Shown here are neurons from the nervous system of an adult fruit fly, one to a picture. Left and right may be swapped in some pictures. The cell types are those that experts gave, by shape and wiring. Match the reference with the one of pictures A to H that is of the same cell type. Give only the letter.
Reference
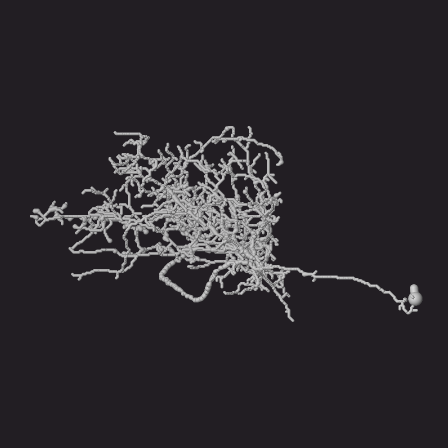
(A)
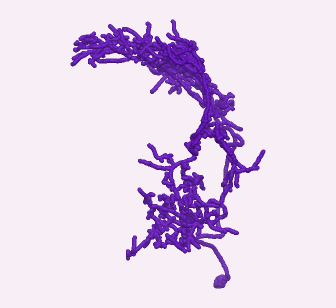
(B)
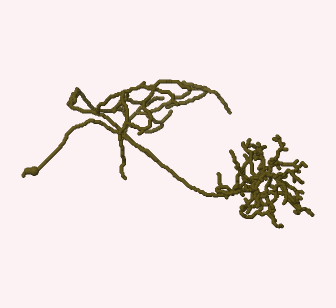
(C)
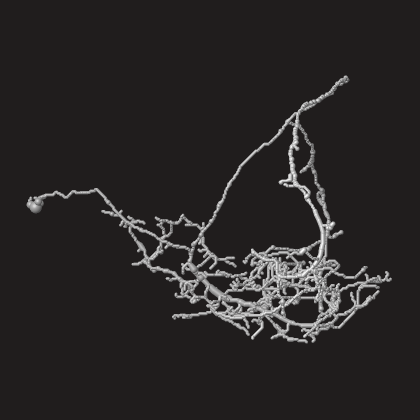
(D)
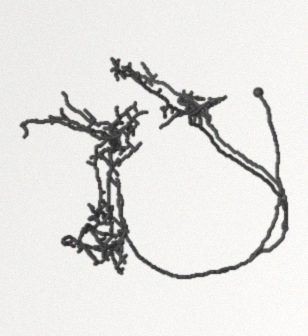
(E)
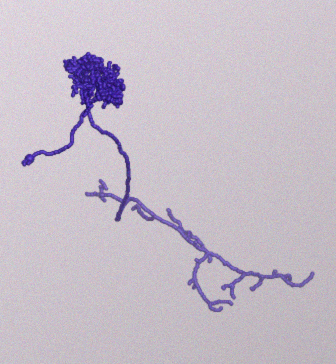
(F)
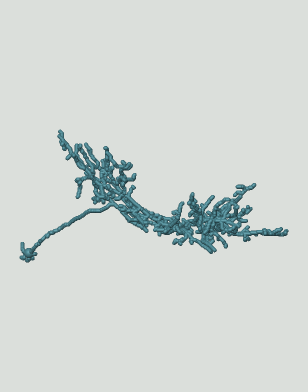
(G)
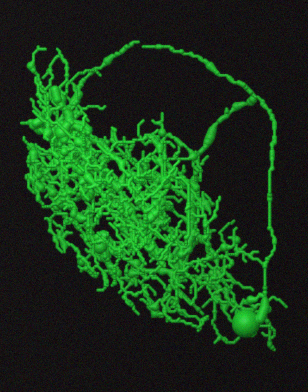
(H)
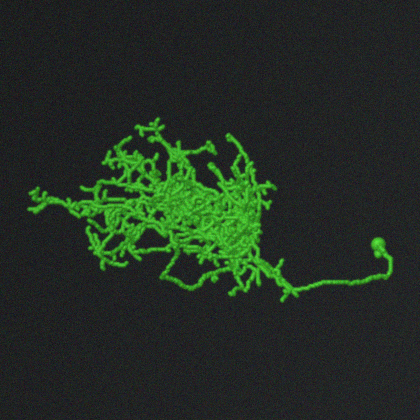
H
